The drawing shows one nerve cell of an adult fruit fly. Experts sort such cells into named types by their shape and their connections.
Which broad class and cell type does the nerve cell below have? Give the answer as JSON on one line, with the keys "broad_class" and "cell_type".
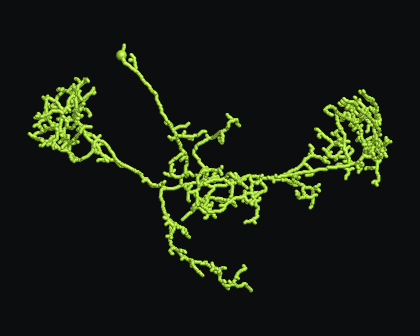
{"broad_class": "central-brain intrinsic neuron", "cell_type": "SMP494"}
